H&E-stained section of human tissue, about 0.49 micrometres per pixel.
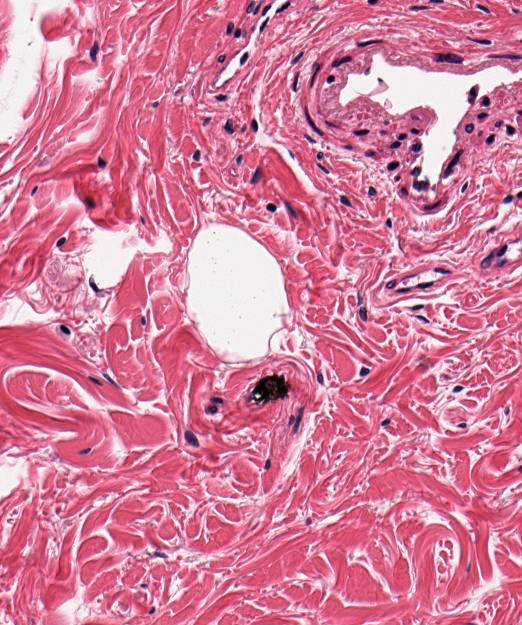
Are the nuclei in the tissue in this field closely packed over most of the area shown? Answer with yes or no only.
No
